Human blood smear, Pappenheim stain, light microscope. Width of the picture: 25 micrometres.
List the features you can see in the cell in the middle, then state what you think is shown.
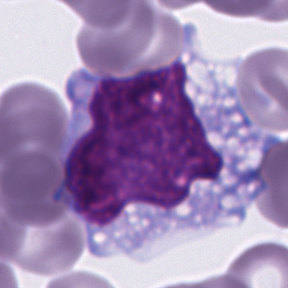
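Its nucleus has an irregular, angular outline with several pointed corners. Pale blue-grey cytoplasm holds many small clear vacuoles. The outer edge of the cell is irregular and uneven. This cell is a monocyte.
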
